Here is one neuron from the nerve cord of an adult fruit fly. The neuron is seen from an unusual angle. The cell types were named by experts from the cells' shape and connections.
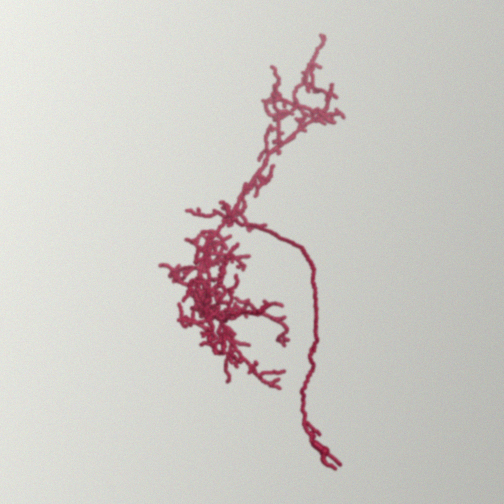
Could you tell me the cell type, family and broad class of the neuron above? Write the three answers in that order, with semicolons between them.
IN21A028; hemilineage 21A; nerve-cord intrinsic neuron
